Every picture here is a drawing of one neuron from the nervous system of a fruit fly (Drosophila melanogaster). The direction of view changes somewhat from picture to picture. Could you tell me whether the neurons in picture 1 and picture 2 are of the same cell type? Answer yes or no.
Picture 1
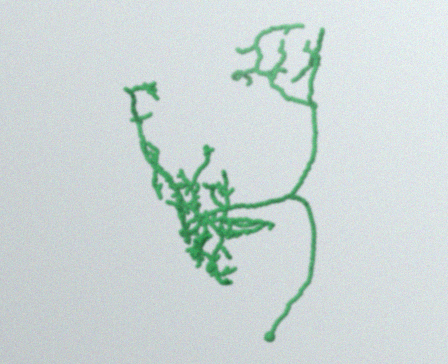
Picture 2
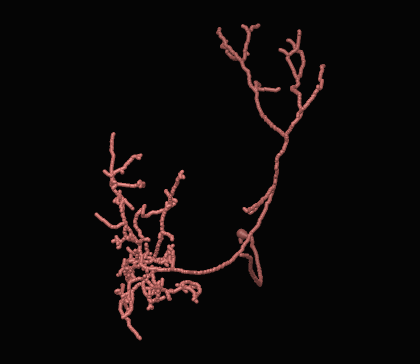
yes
